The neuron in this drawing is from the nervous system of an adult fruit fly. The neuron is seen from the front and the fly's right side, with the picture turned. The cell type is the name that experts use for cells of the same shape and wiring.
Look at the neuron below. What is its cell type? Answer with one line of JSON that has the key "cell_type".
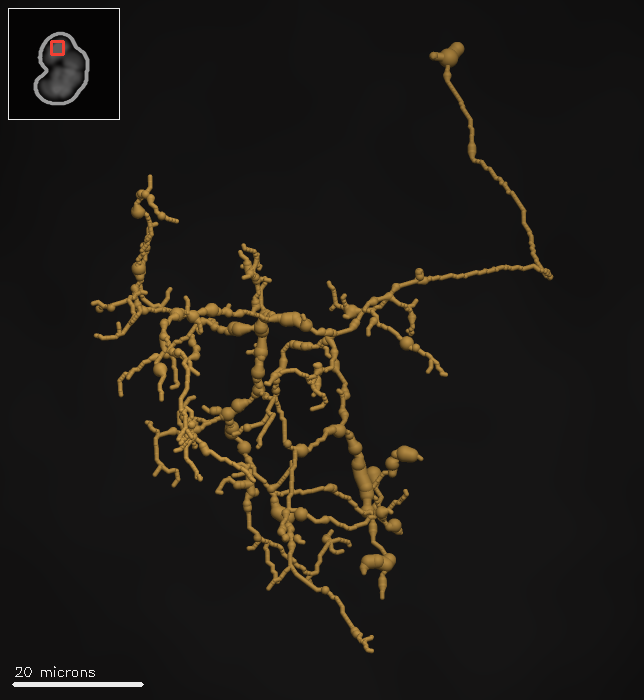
{"cell_type": "IN20A.22A073"}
